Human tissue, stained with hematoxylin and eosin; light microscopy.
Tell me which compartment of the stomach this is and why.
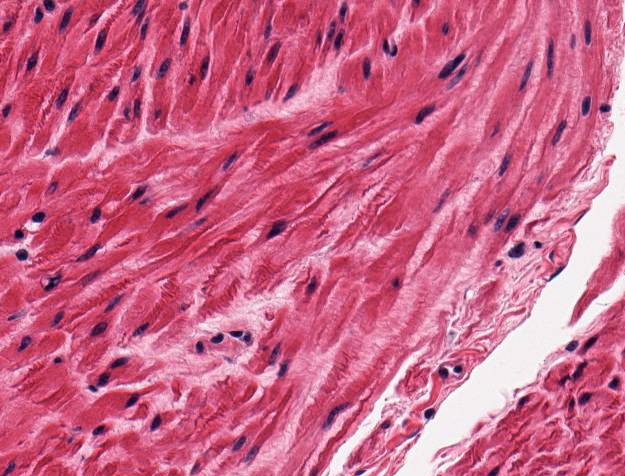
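Here we have smooth muscle. Notice the closely packed, pink-staining muscle fibres filling almost the whole field, their cytoplasm a deep pink.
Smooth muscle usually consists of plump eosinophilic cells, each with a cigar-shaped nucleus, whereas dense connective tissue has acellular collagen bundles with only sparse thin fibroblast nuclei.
There are no fat cells anywhere in the field. Along the lower right, a narrow white cleft cuts off a small piece of muscle in the bottom right corner.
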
